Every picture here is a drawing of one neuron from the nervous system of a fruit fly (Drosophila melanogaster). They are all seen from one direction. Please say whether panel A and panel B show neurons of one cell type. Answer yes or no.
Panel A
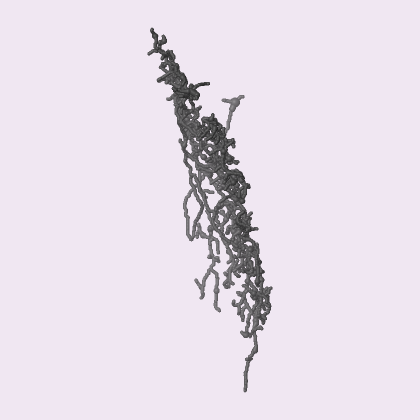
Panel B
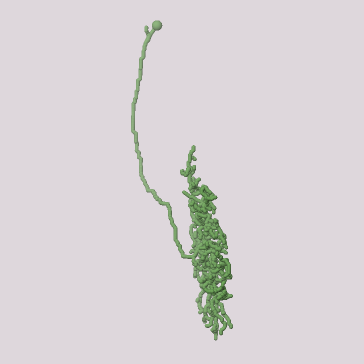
no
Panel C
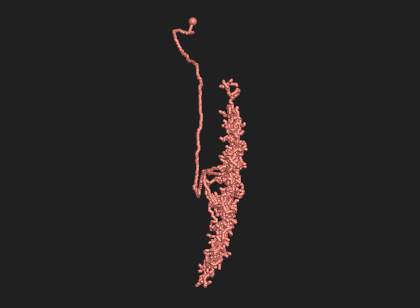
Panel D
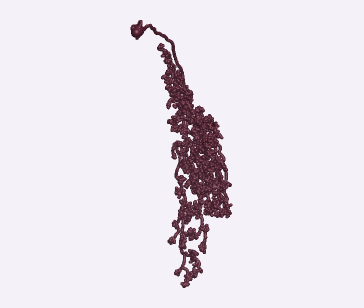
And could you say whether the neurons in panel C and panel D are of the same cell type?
no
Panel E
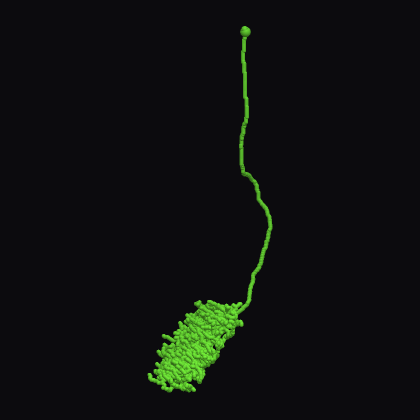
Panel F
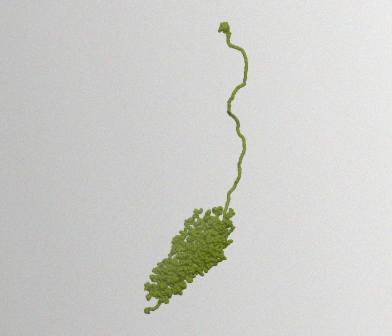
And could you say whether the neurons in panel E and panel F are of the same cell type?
yes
